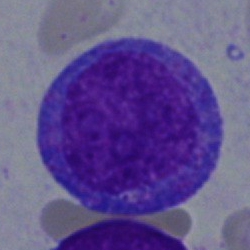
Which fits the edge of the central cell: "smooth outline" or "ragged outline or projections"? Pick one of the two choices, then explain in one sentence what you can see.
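Smooth outline. The cell outline is round and smooth.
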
